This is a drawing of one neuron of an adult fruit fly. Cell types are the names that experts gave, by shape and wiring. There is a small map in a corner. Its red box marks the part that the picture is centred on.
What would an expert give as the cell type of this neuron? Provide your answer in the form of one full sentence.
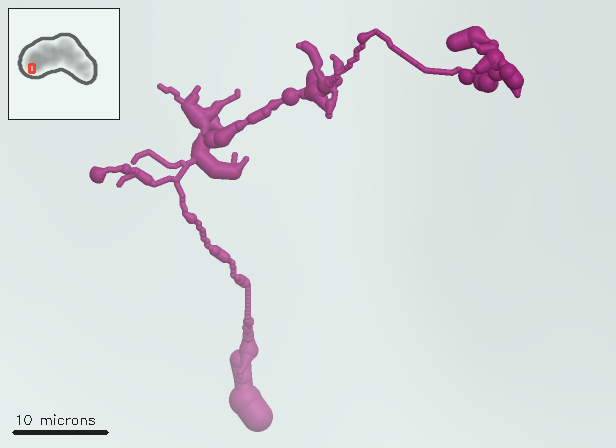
This neuron is given the cell type Mi1.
